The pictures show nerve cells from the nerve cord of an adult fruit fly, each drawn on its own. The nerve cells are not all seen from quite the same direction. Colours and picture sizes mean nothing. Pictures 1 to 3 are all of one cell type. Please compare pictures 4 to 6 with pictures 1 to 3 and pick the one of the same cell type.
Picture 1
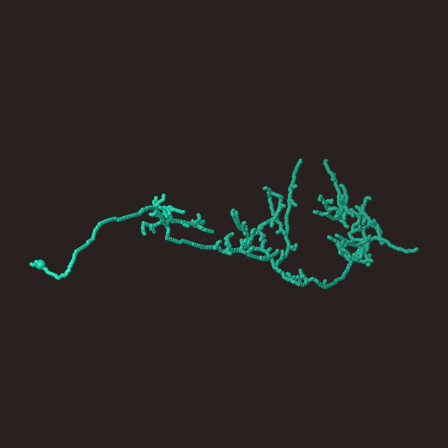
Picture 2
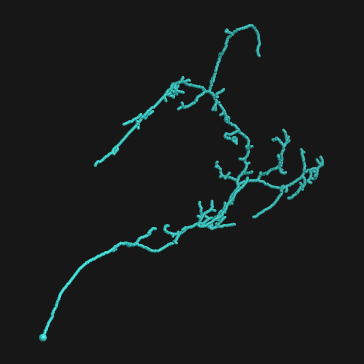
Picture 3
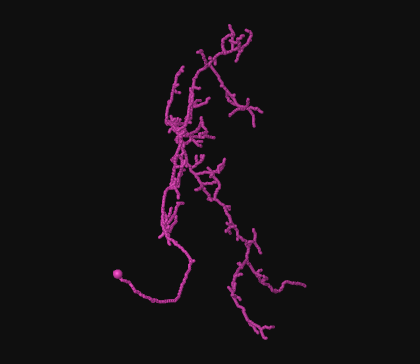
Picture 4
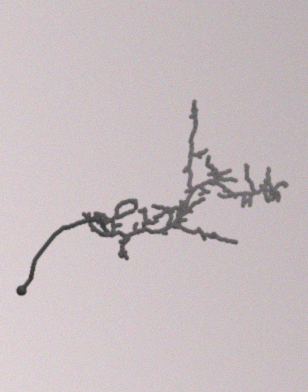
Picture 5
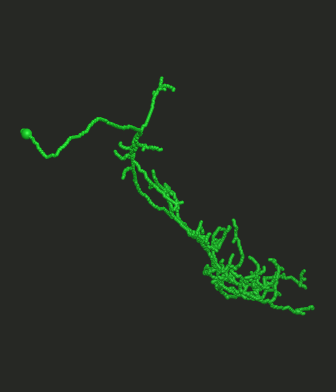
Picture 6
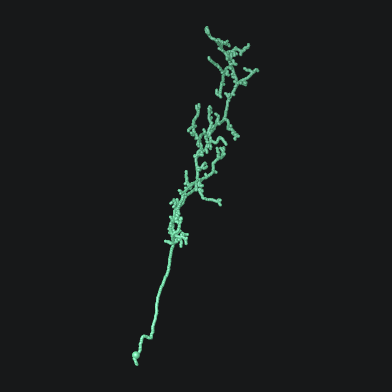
Picture 4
